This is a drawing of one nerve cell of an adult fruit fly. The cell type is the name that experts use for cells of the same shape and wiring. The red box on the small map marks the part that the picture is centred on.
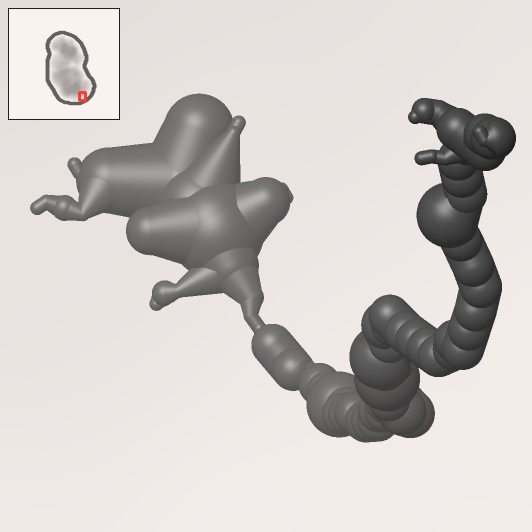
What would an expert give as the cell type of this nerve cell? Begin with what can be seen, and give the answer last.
The drawing shows no cell body. It has a dozen or fewer branch ends. It is an optic-lobe intrinsic neuron. It is of cell type L2.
